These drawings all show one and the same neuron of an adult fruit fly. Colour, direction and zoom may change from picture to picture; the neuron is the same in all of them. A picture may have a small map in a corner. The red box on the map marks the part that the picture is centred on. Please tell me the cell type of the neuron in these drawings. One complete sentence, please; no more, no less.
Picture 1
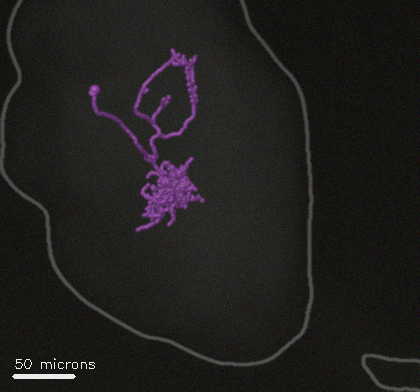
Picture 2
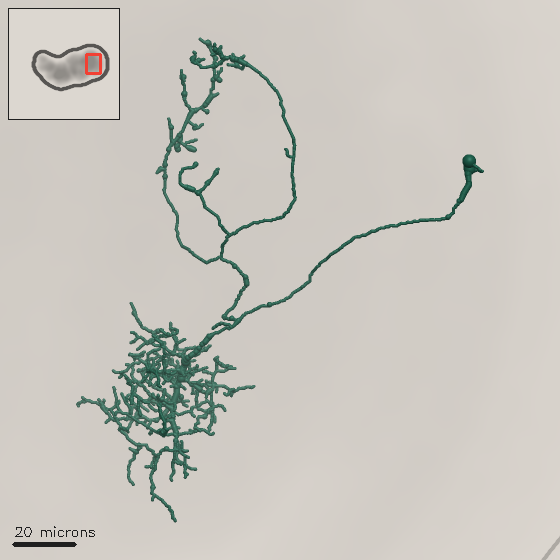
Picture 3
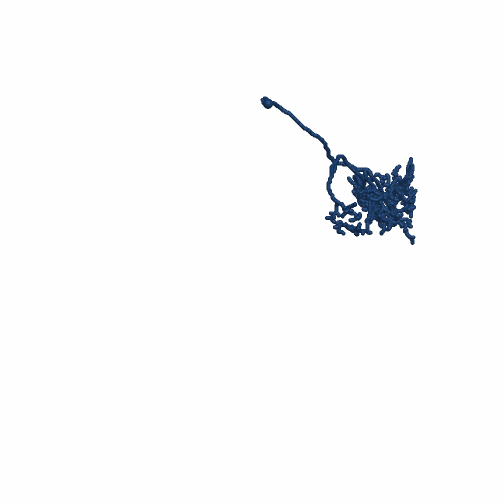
This neuron is included in the cell type WED045.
